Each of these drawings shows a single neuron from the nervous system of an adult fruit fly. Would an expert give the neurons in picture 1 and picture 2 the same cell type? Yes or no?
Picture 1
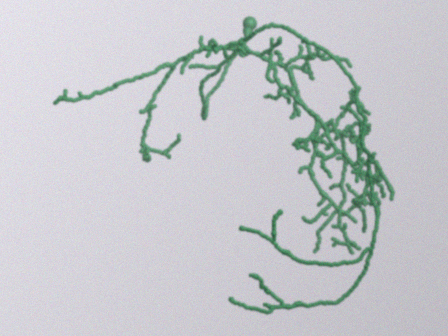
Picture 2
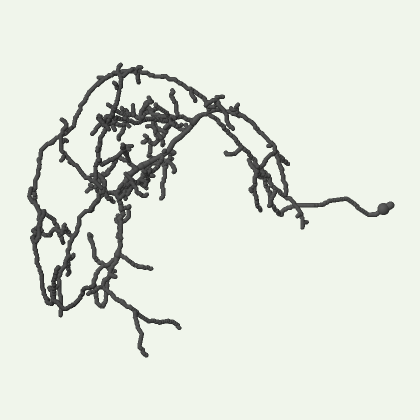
yes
